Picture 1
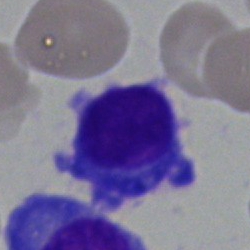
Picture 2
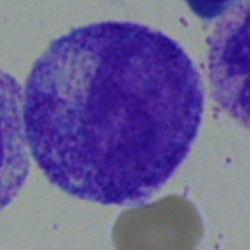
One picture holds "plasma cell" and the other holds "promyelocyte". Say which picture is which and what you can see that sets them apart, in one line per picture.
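Picture 1 – plasma cell. No distinct granules are seen in the cytoplasm.
Picture 2 – promyelocyte. The cell is densely packed with coarse dark purple granules.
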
